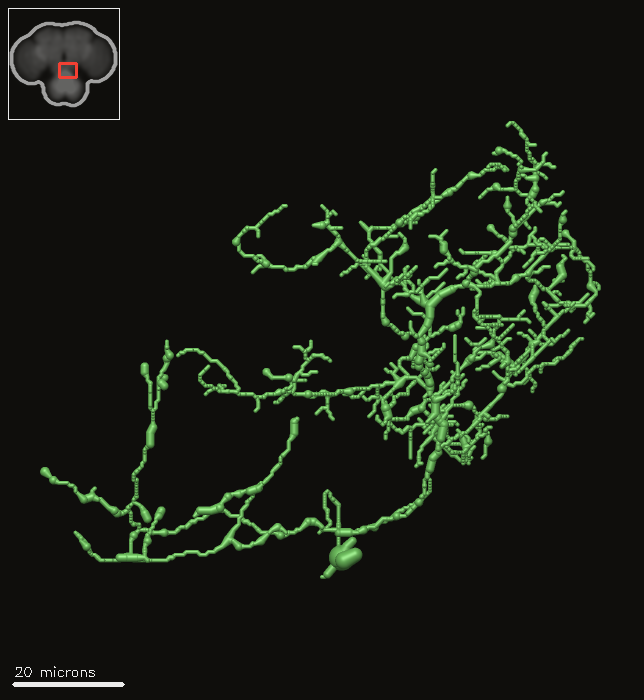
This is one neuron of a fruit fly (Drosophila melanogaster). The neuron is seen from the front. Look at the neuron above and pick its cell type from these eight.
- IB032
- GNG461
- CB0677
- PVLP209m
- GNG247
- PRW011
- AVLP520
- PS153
GNG247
